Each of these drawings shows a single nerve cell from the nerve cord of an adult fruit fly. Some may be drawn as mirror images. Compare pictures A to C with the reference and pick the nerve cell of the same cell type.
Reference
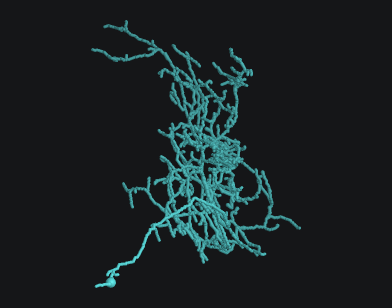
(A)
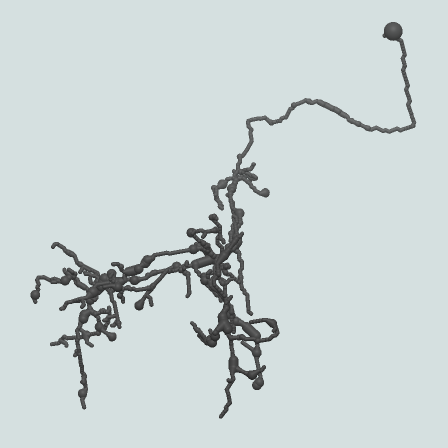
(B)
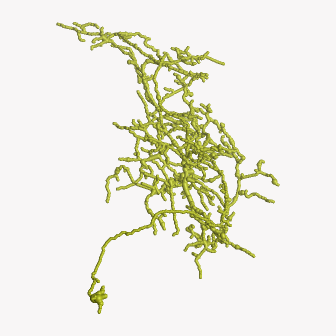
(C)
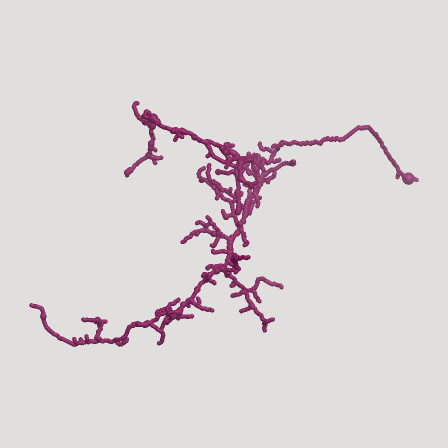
B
